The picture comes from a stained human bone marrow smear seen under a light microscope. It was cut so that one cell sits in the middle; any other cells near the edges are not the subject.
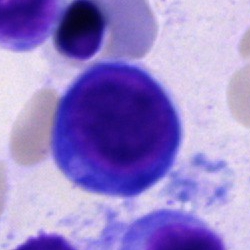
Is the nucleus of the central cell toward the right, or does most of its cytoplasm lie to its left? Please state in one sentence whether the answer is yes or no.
Yes, what lies to the left of the nucleus is most of the cytoplasm.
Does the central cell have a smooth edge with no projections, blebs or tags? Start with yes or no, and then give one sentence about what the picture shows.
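Yes. The cell outline is round and smooth.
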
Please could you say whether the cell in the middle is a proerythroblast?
yes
